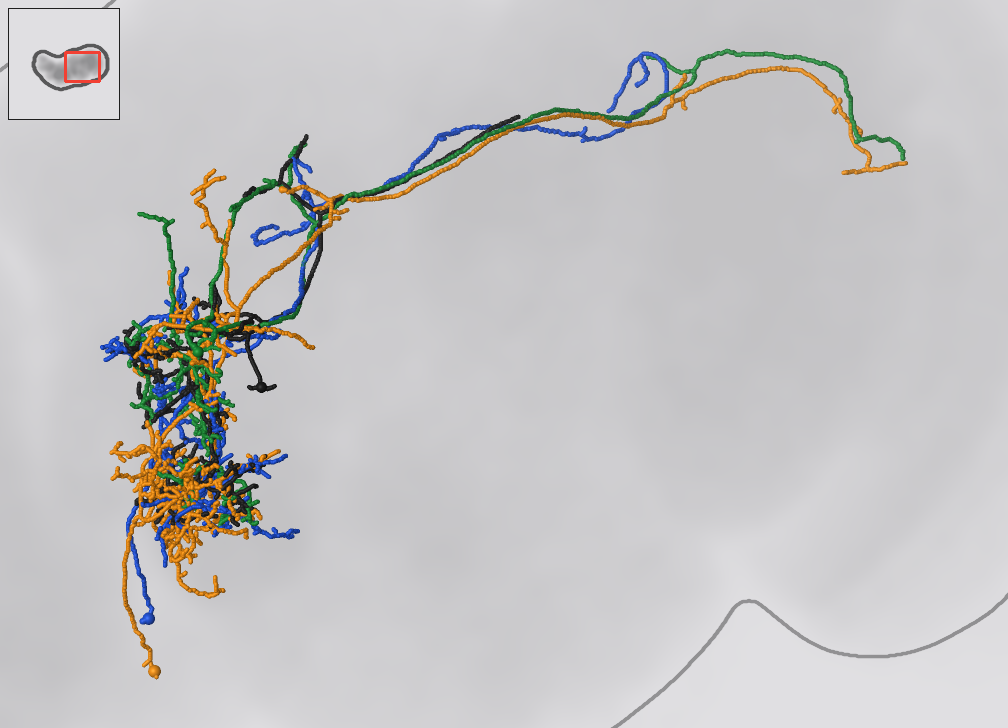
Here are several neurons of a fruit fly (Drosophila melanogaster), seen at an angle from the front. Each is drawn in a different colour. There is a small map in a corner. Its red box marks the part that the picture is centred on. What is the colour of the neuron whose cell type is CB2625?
black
